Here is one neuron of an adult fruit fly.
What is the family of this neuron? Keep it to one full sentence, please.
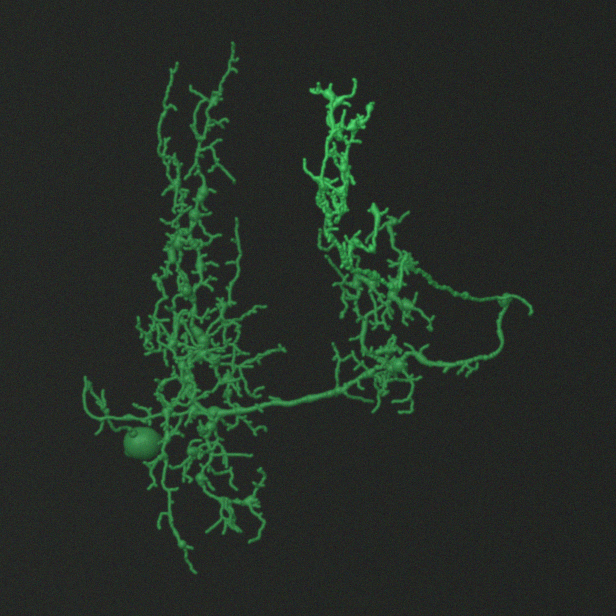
As its family, the neuron has Tm.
